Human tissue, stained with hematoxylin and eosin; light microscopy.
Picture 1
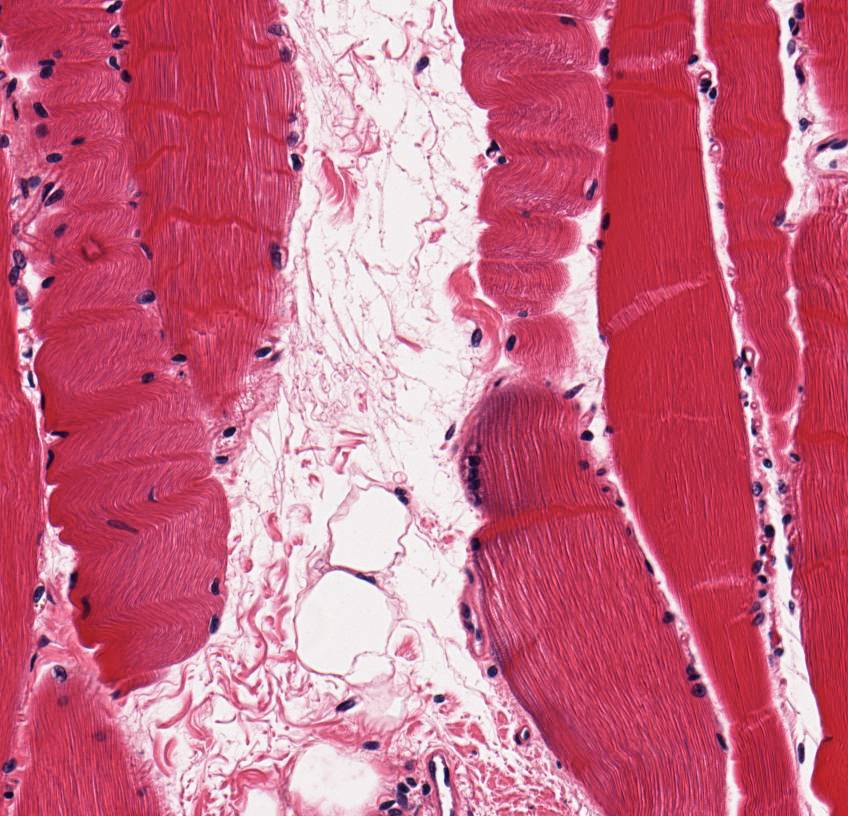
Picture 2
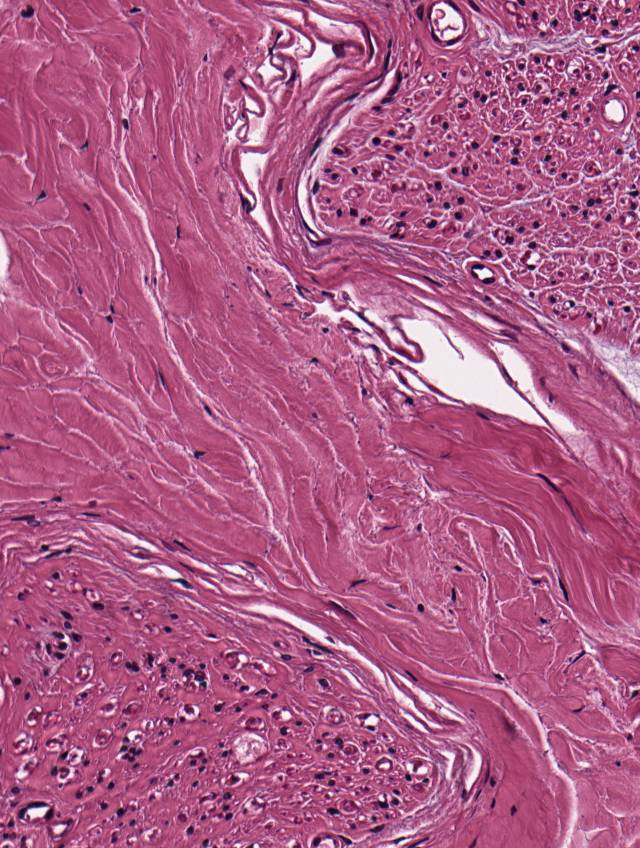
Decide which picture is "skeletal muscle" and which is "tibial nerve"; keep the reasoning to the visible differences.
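So: picture 1 is skeletal muscle, picture 2 tibial nerve. The muscle fibres stain deep pink-red, with fine lines along their length and flattened nuclei at their edges. A vertical band of loose connective tissue with pale wavy collagen fibres runs down the middle between them. The nerve, I notice, has two rounded bundles, upper right and lower left, of fibres cut across: small round profiles, each a clear halo around a central dot.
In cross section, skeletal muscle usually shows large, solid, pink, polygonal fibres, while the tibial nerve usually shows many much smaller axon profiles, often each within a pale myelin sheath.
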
